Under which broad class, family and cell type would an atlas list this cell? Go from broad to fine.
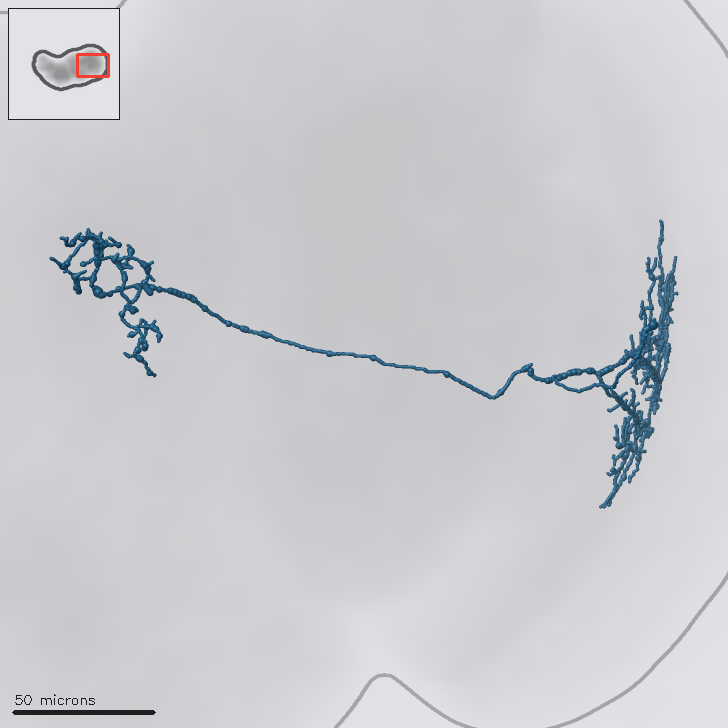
visual projection neuron; MeVP; MeVP6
